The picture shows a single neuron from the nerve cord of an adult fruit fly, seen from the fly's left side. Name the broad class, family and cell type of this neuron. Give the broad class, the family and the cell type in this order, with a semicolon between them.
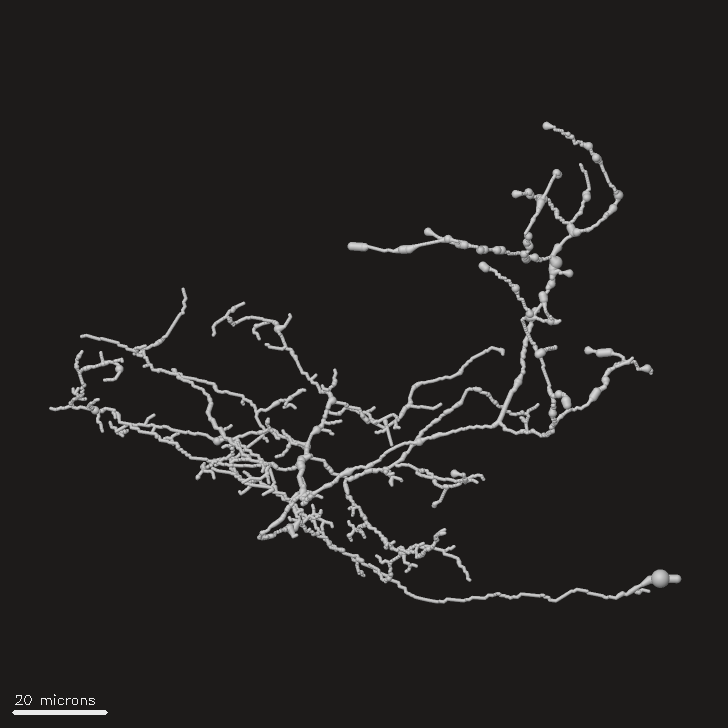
nerve-cord intrinsic neuron; hemilineage 14A; IN14A025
